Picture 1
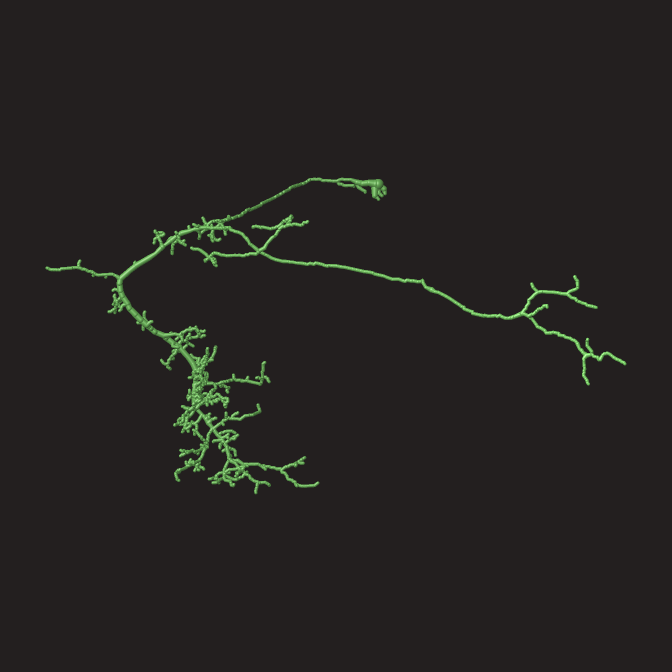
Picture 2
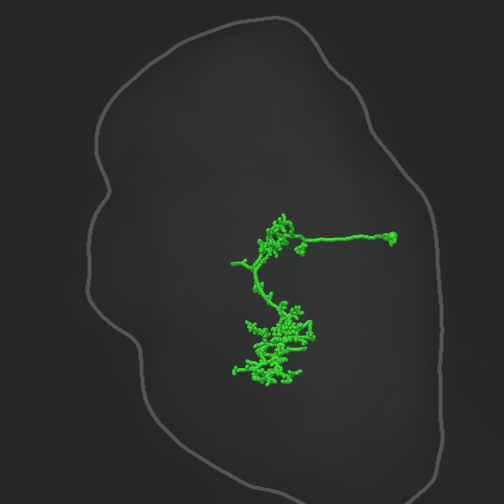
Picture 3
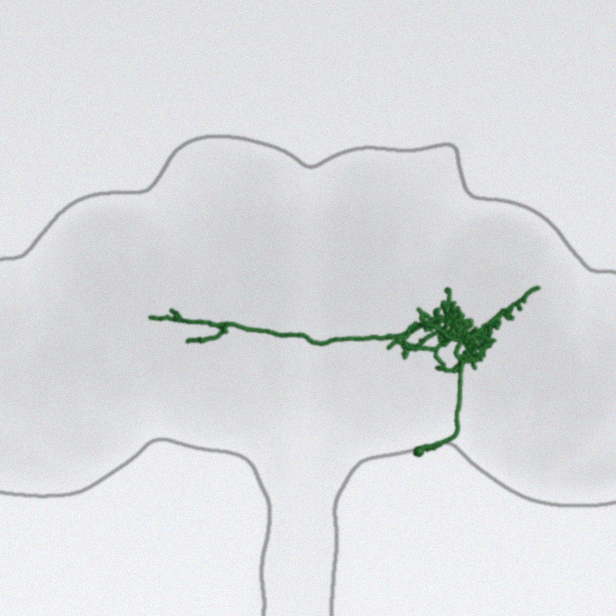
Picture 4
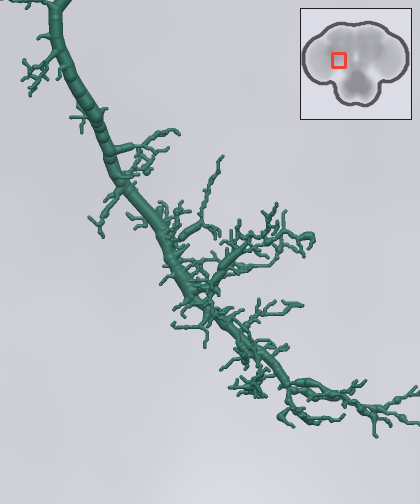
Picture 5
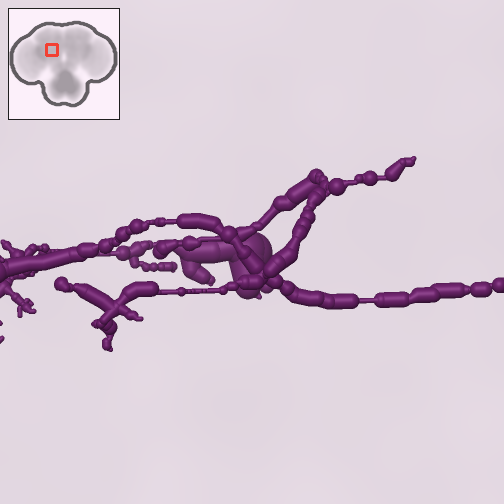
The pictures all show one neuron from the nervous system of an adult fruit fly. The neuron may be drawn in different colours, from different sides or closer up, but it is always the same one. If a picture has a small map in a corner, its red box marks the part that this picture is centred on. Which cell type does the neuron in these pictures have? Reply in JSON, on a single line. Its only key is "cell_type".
{"cell_type": "WED109"}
